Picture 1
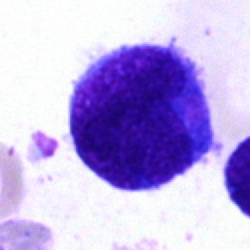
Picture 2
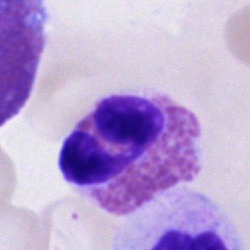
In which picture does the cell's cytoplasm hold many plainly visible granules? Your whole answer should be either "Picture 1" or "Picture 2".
Picture 2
